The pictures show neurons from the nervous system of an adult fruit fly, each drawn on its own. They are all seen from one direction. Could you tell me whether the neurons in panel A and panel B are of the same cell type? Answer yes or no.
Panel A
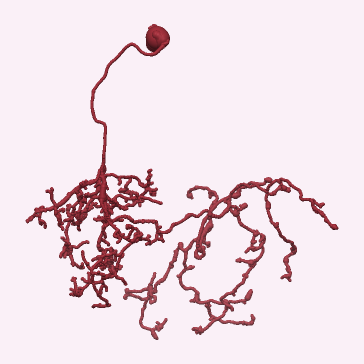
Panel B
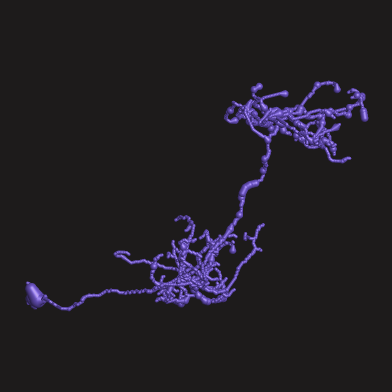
yes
